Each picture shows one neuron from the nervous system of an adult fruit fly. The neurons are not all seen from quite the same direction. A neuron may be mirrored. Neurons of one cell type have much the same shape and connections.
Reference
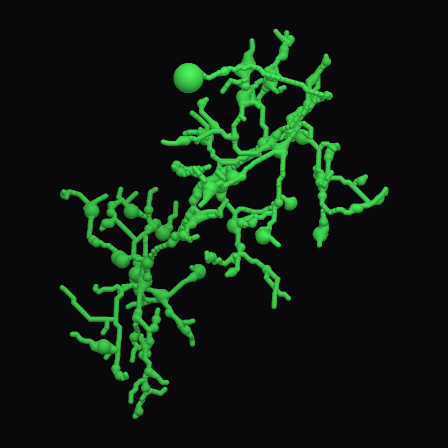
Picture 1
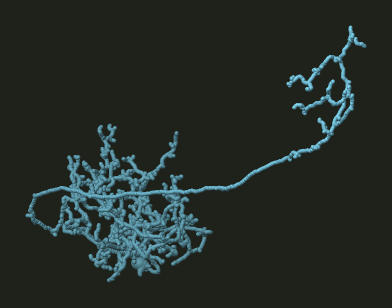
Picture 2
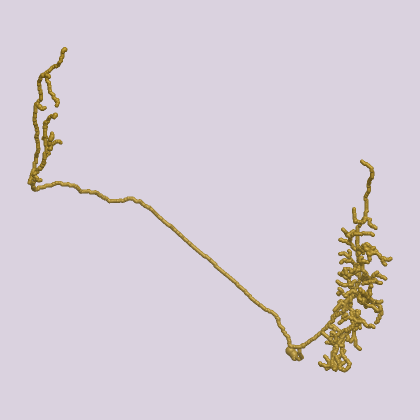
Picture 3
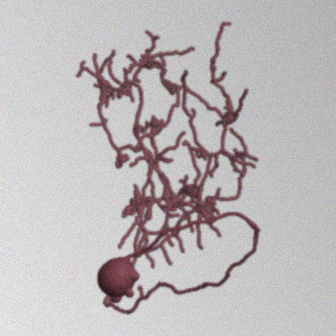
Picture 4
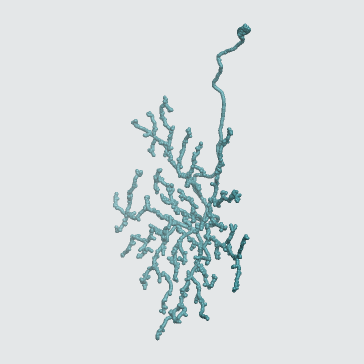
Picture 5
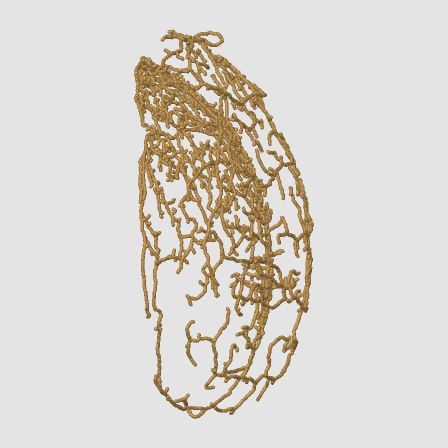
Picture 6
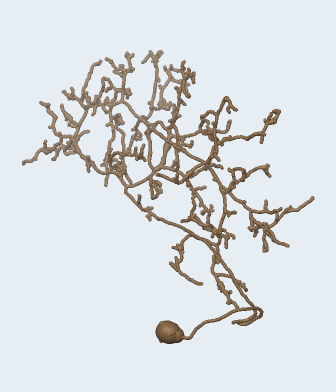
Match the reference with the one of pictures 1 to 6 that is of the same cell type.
6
